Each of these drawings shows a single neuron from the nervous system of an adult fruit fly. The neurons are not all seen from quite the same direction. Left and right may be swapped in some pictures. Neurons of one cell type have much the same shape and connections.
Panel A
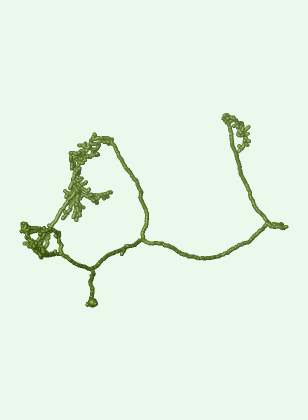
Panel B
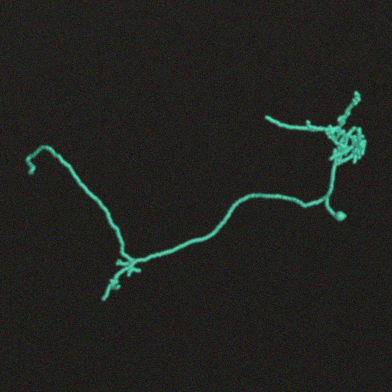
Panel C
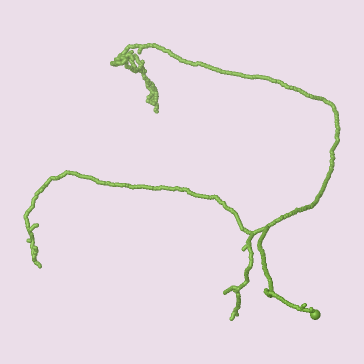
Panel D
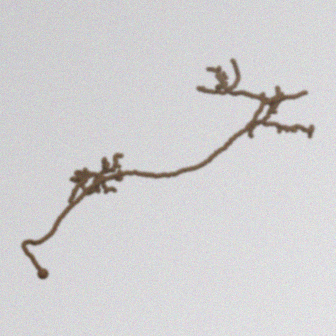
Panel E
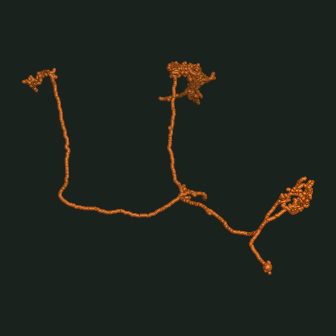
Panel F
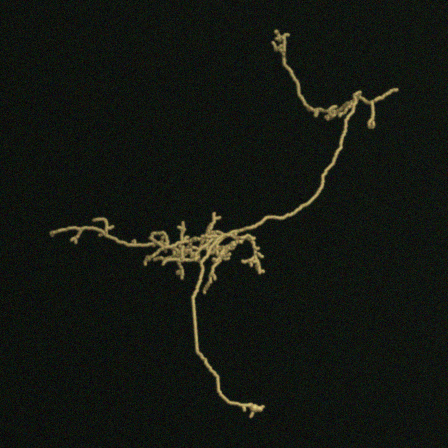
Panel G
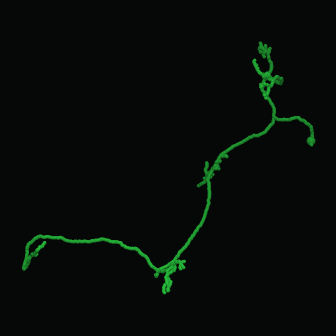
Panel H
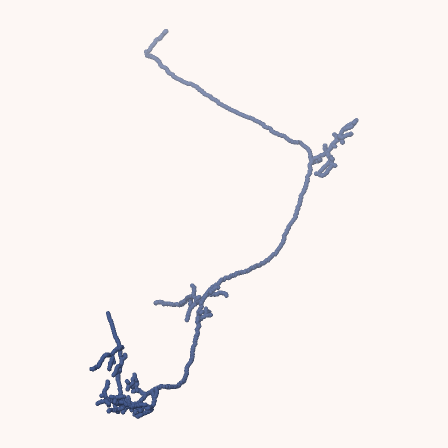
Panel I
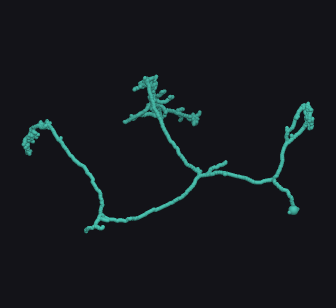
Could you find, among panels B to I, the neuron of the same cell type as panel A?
I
